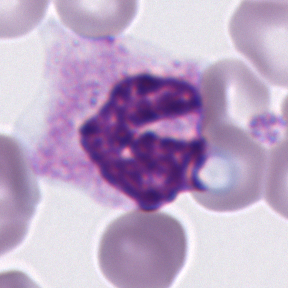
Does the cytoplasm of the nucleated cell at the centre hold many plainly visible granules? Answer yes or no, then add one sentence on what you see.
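Yes. The cytoplasm is sprinkled with fine lilac granules spread evenly throughout.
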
